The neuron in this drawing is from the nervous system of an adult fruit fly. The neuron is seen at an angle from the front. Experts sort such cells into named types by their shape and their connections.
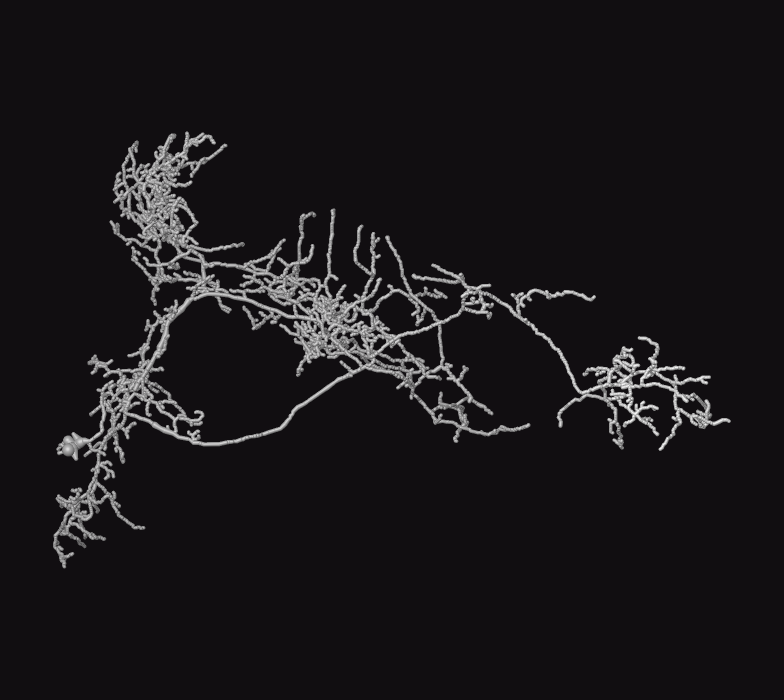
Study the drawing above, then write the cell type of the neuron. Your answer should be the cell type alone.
CL110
